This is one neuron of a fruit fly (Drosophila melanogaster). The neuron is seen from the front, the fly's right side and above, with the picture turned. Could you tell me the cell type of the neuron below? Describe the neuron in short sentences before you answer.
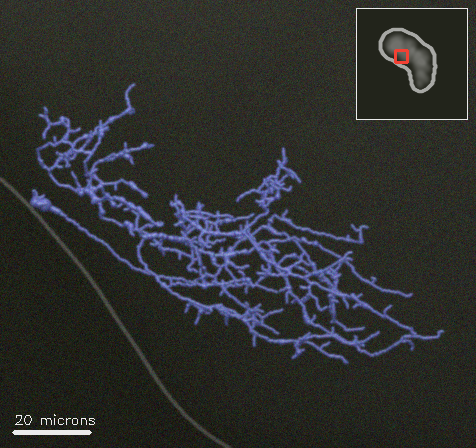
The cell body can be seen on the left of the picture. By the scale bar it is about 110 microns wide in this view. This is a central-brain intrinsic neuron. The cell type is CB2592.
